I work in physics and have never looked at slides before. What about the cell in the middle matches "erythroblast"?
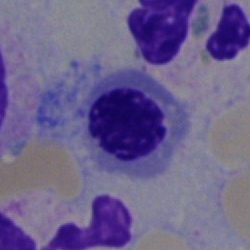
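So, this is an erythroblast, and the first thing I'd check against that is the chromatin. It's dark purple and coarsely clumped, with small pale gaps between the clumps, and that goes with the name.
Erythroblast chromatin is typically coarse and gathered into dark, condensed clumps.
The rest I'm simply noting as it appears: the cell is roughly round with a smooth edge, I can't make out any nucleoli in the nucleus, and the cytoplasm shows no visible granules.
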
